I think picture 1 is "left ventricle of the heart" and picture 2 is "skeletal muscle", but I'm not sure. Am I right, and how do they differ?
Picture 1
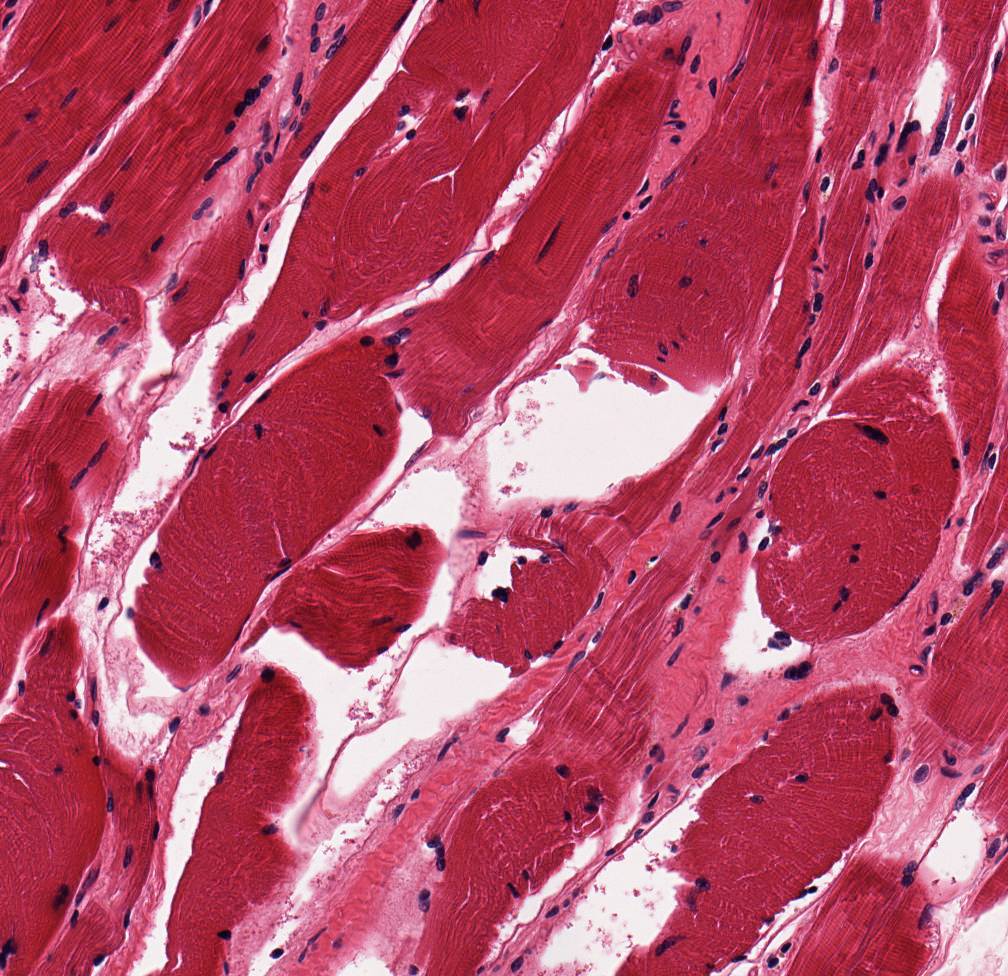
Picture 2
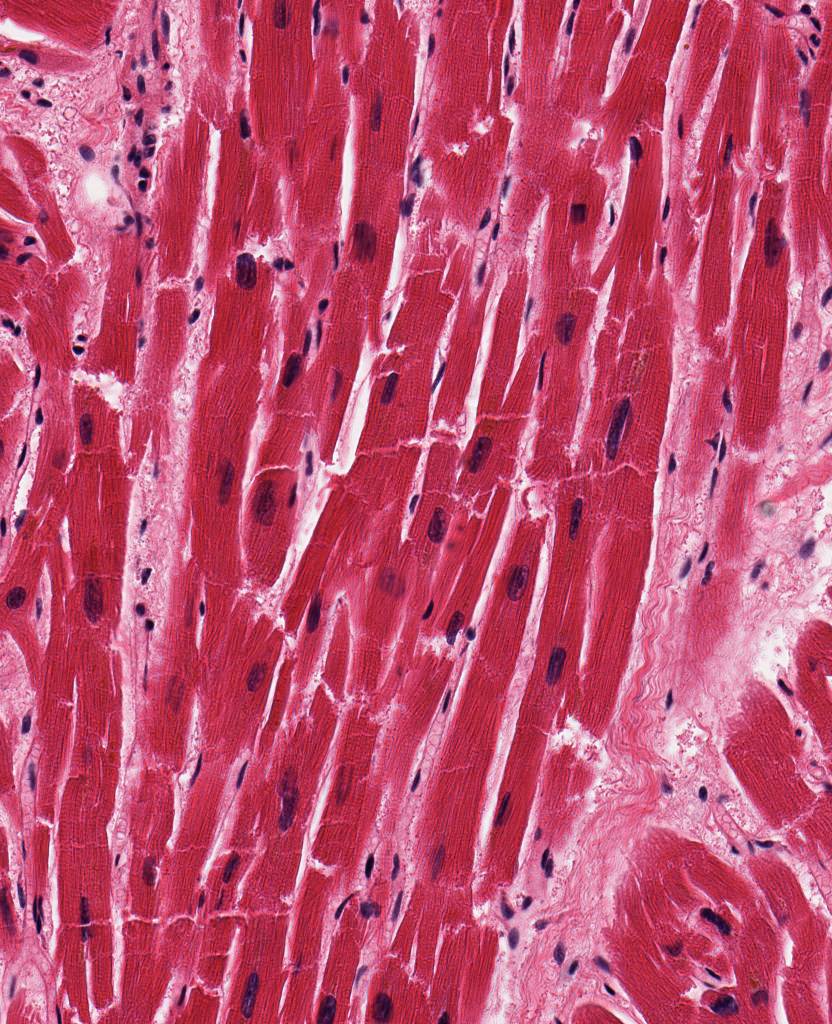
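Here we have skeletal muscle in picture 1 and the left ventricle of the heart in picture 2. Start with picture 1: the fibres show fine transverse cross-striations, and their cytoplasm stains a deep, dense red. Most of the nuclei are small, dark and elongated, lying at the fibre edges. Now picture 2: long fibres run nearly vertically, tilting from lower left toward upper right, and they branch and join their neighbours rather than running as separate cylinders. Each has oval nuclei lying singly in its centre. Thin dark-pink transverse lines, often step-like, cross the fibres at intervals; these are intercalated discs.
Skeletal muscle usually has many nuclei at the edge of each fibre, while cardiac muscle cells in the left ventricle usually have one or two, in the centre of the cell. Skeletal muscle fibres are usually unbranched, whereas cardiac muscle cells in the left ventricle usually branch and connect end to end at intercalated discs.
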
